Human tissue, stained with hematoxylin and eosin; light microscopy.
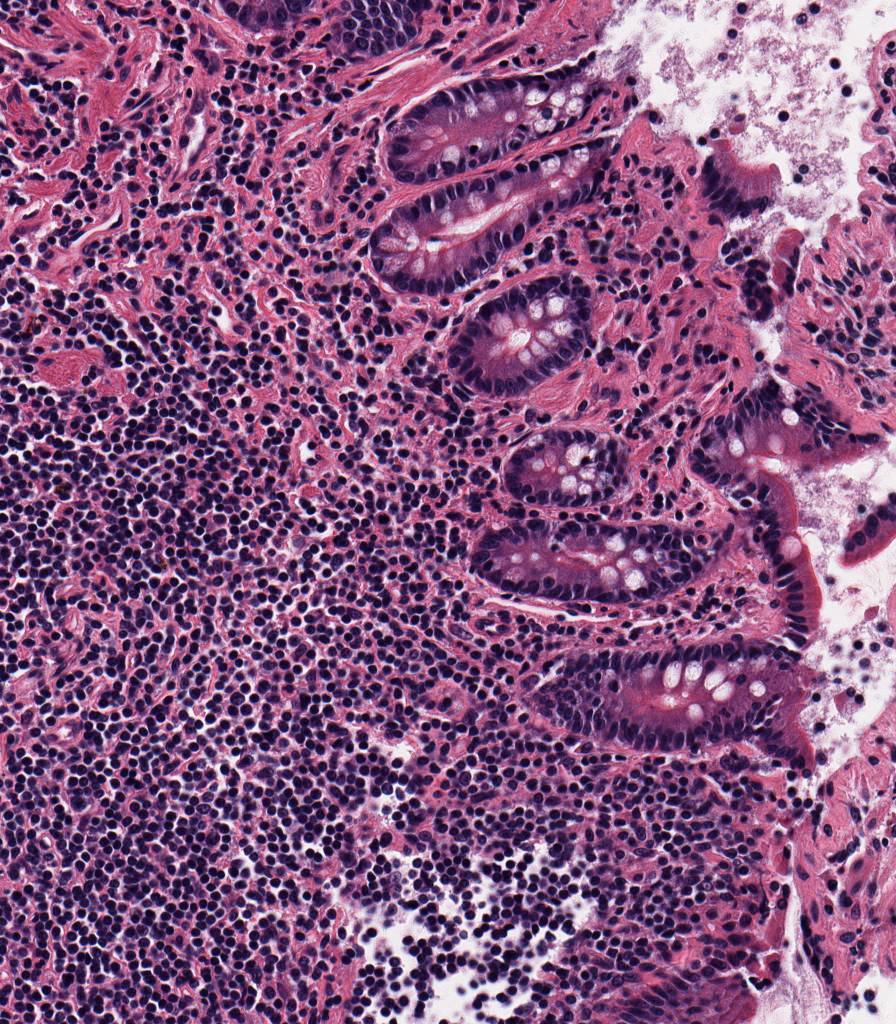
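Terminal ileum: a dense sheet of small lymphocytes fills the left and lower field, glands the right side. The lymphocytes are closely packed, with round dark nuclei and very little cytoplasm. Crypts are columnar-lined, with many goblet cells holding pale, clear mucin vacuoles.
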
